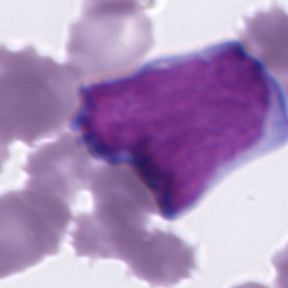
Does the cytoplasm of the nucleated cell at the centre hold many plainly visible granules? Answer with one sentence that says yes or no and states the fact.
No, no visible granules are present in the cytoplasm of the cell.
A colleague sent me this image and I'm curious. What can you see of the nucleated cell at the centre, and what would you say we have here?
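Almost the entire cell taken up by nucleus. Chromatin fine, evenly spread, no coarse clumps. Faint round outline in upper right of nucleus. Left cell edge ragged, with small dark blue bumps. Cell is a myeloblast.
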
